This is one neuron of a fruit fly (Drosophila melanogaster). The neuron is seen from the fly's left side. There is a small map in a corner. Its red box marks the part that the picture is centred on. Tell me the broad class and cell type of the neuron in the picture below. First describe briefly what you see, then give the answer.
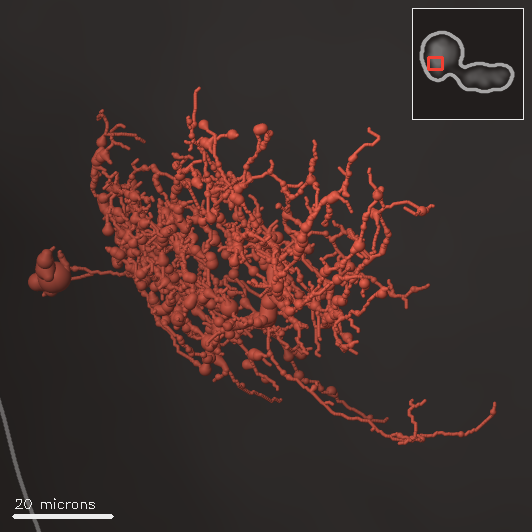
The cell body is on the left of the picture. By the scale bar it is about 95 microns wide in this view. The picture shows more than a hundred branch ends. Its broad class is central-brain intrinsic neuron. The cell type is GNG050.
